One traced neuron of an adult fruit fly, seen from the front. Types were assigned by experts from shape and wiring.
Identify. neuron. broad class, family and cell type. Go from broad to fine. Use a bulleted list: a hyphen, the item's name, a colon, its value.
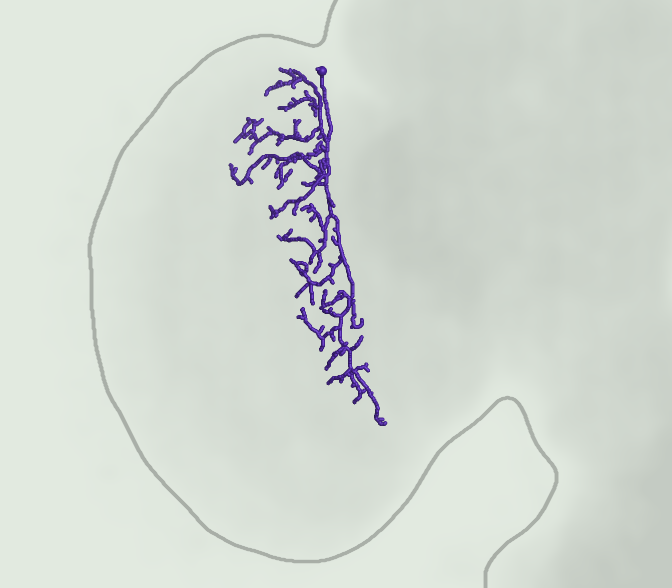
- broad class: optic-lobe intrinsic neuron
- family: Cm
- cell type: Cm14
